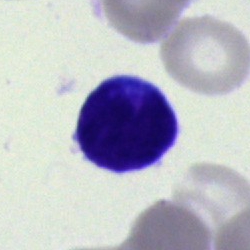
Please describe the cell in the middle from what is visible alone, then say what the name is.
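Notice first that the nucleus takes up almost the whole cell, leaving no clear rim of cytoplasm around it. Its chromatin looks dense and dark, not fine and open. You will find no nucleoli in the nucleus. Nor are any granules visible anywhere in the cell. This cell is a blast.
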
